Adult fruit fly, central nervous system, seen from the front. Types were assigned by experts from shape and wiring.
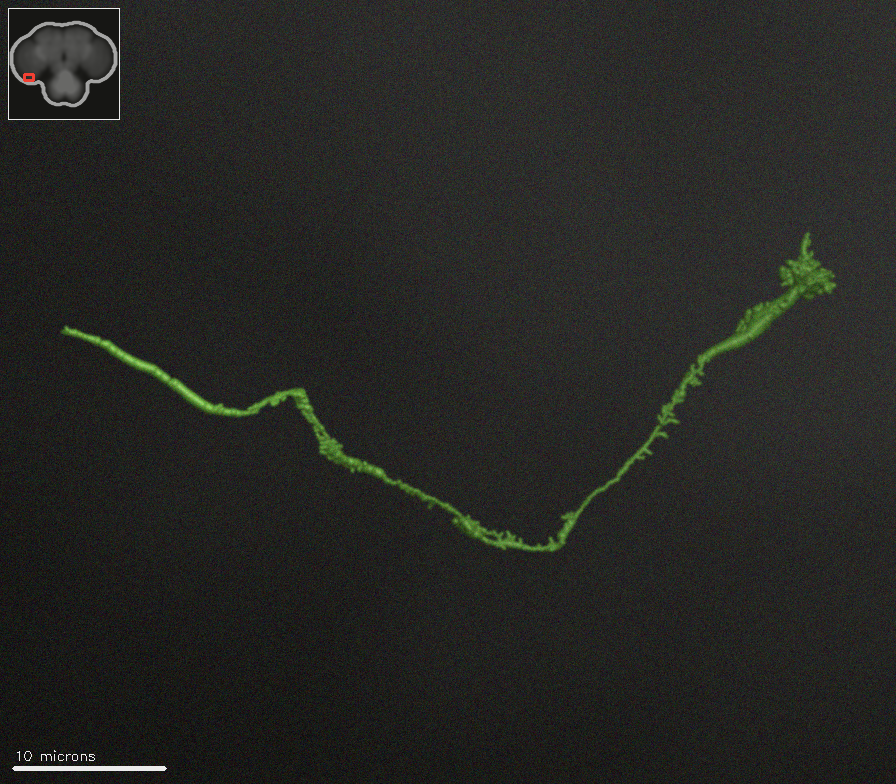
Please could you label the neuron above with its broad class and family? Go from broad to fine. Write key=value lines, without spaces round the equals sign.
broad_class=photoreceptor or other optic-lobe sensory neuron
family=class visual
